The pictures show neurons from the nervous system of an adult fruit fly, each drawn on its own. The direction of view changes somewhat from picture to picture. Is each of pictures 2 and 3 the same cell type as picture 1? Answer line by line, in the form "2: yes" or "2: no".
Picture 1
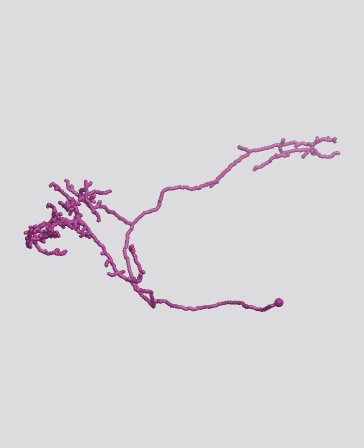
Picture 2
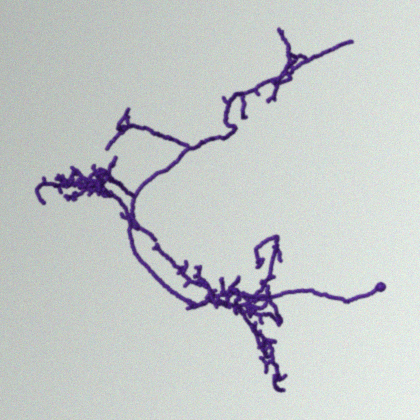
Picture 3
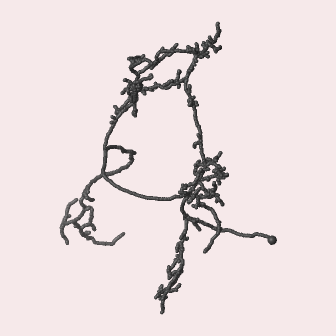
2: no
3: no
